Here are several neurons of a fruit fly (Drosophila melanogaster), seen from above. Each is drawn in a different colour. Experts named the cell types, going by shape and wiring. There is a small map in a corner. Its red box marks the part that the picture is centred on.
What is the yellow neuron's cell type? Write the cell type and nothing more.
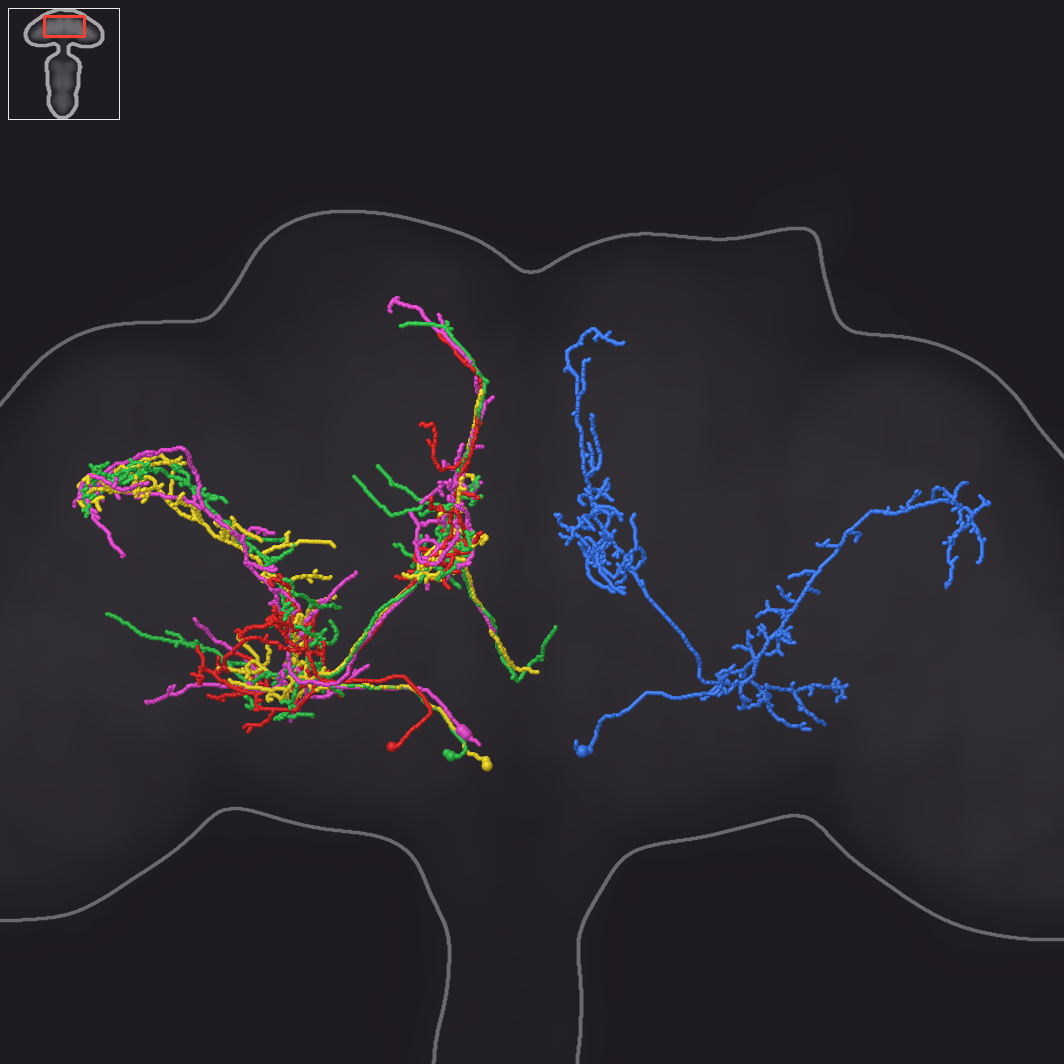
CB0998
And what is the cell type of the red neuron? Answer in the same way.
SMP330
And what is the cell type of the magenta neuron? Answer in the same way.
CB1803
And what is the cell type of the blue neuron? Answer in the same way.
SMP316_b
